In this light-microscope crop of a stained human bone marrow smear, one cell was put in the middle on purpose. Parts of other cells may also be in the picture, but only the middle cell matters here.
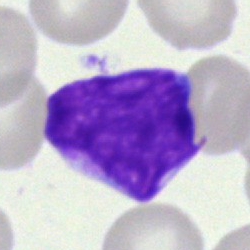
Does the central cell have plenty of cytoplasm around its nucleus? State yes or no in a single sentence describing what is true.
No, most of the cell is taken up by its nucleus.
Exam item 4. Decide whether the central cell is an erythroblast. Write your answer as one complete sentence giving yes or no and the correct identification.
No, the central cell is designated a blast and not an erythroblast.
